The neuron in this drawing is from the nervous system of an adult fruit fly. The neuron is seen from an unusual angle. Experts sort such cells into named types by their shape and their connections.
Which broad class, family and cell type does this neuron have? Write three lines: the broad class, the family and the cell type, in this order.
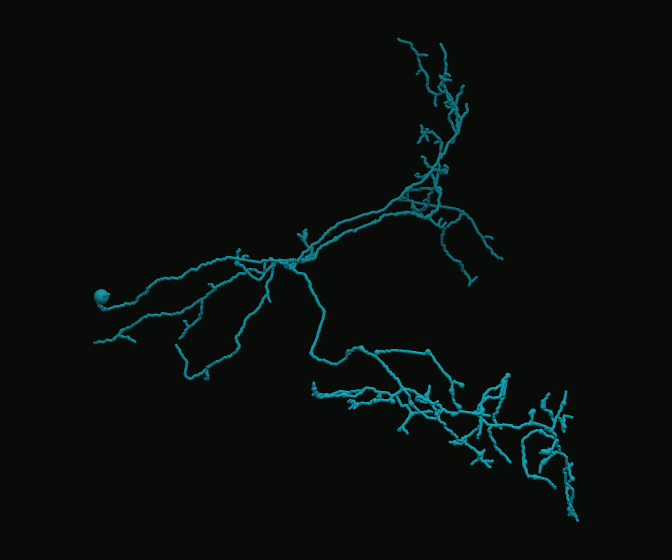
central-brain intrinsic neuron
hemilineage DM6_dorso_lateral
SMP381_b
